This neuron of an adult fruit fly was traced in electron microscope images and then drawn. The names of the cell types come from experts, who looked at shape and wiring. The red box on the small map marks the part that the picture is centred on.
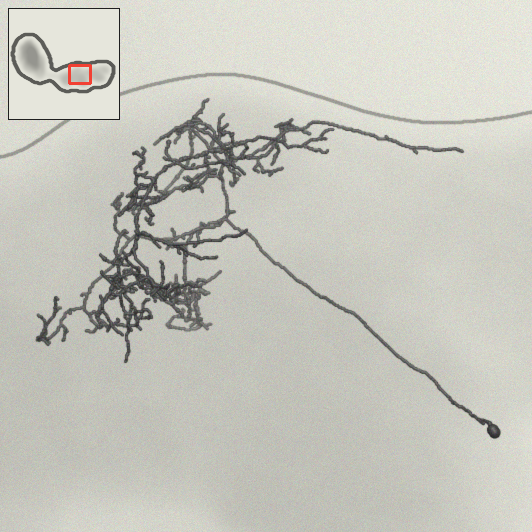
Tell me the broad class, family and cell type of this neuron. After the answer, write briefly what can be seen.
This is a nerve-cord intrinsic neuron. The family is hemilineage 12A. Its cell type is IN12A044. The cell body is at the lower right of the picture. The picture shows dozens of branch ends.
